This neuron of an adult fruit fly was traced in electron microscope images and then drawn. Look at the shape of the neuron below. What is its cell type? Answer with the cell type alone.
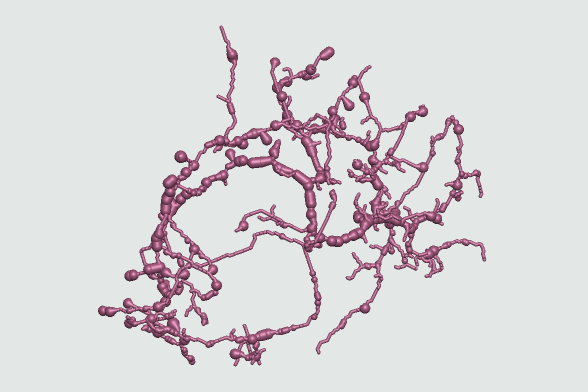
IN01B023_d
